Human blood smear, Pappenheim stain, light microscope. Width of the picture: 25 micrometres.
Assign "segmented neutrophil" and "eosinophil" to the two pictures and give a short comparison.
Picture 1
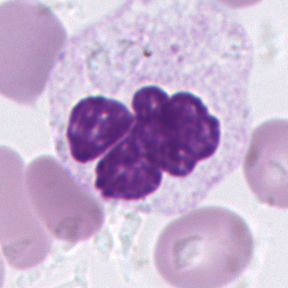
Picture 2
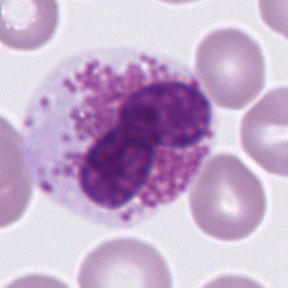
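The segmented neutrophil is in picture 1, and the eosinophil is in picture 2. In picture 1, fine, faint pinkish-purple granules are scattered through pale greyish-lilac cytoplasm. In picture 2, the granules are fairly even in size.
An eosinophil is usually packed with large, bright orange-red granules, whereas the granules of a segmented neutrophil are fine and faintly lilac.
The eosinophil's nucleus has two lobes set diagonally, one at the upper right and one at the lower left.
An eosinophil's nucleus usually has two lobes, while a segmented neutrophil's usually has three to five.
The segmented neutrophil's nucleus measures about 13 by 10 micrometres, and its chromatin is dark purple and clumped, with small paler patches between the clumps. Its outline is roughly round, with a faintly irregular edge. Red cells lie close beside the segmented neutrophil on both its left and right sides, while several red cells lie around the eosinophil without overlapping it.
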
